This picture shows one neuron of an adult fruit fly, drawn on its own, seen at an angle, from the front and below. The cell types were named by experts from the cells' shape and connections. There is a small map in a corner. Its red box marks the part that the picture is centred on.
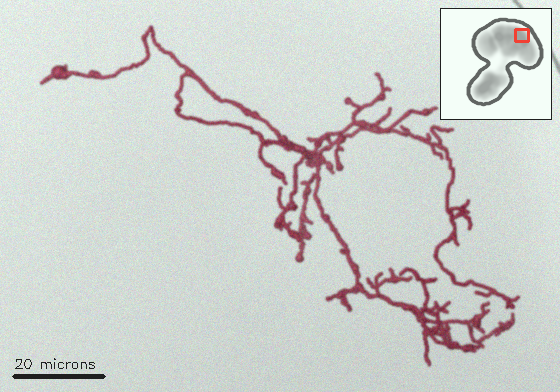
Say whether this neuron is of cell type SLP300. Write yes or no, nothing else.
no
